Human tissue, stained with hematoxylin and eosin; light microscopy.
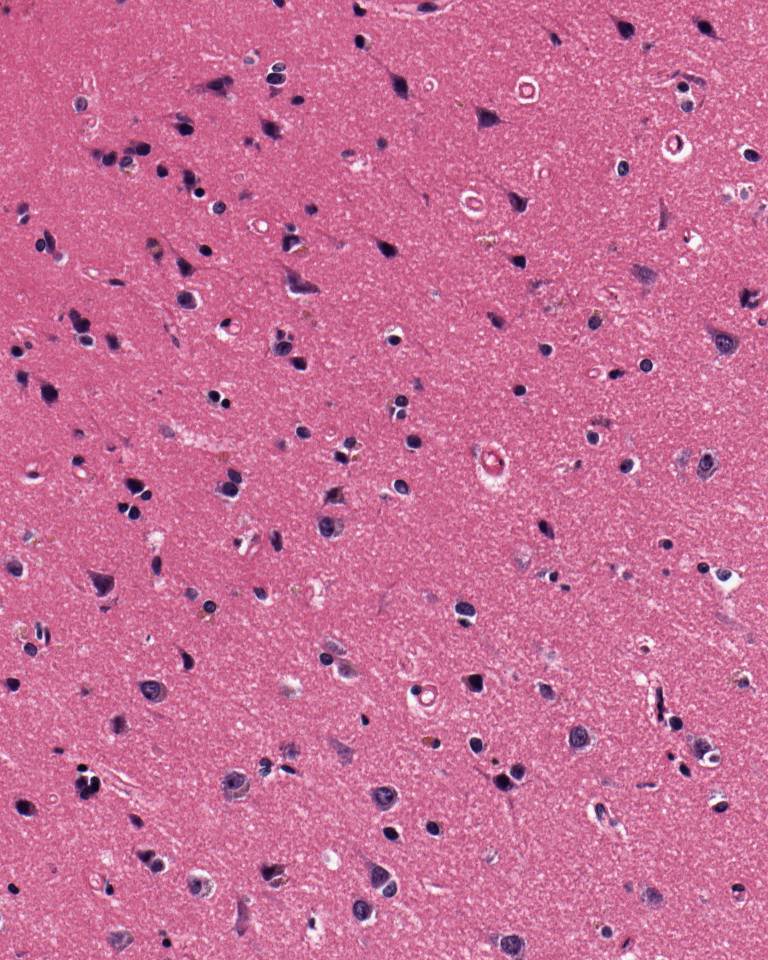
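Cerebral cortex, H&E. Uniform, finely granular pink background; cells scattered singly and loosely, no organised units. Larger cells with angular, triangular bodies taper into one process, spread across the field. Small round dark nuclei, little visible cytoplasm: most numerous. Round thin-walled capillary profiles scattered, including upper right and centre.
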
